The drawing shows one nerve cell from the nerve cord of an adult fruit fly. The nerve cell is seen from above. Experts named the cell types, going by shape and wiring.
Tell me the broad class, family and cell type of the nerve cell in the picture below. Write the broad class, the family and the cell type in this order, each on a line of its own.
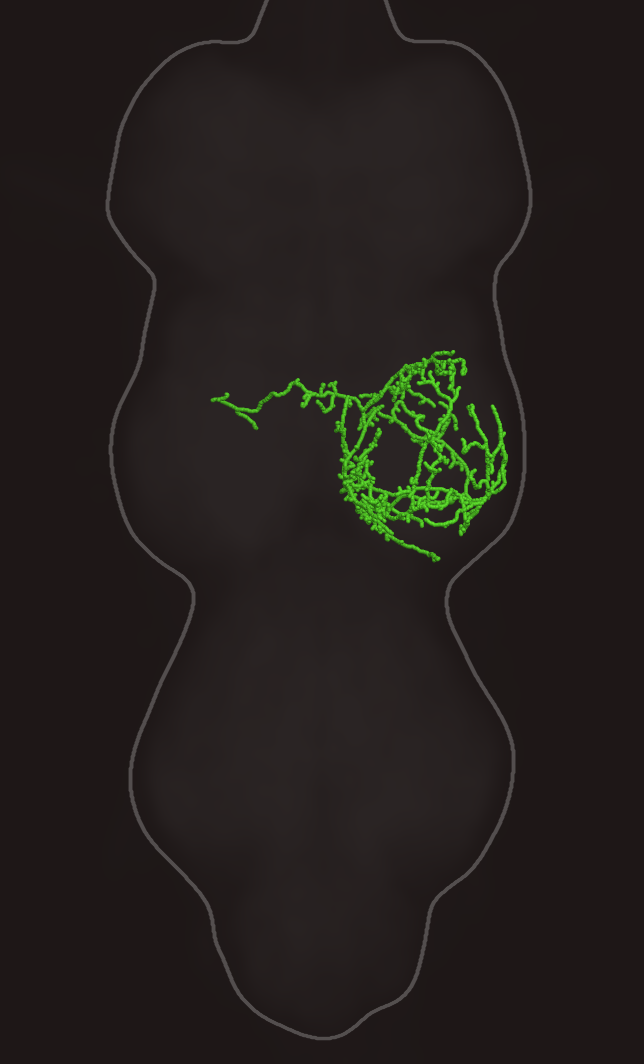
nerve-cord intrinsic neuron
hemilineage 04B
IN04B035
